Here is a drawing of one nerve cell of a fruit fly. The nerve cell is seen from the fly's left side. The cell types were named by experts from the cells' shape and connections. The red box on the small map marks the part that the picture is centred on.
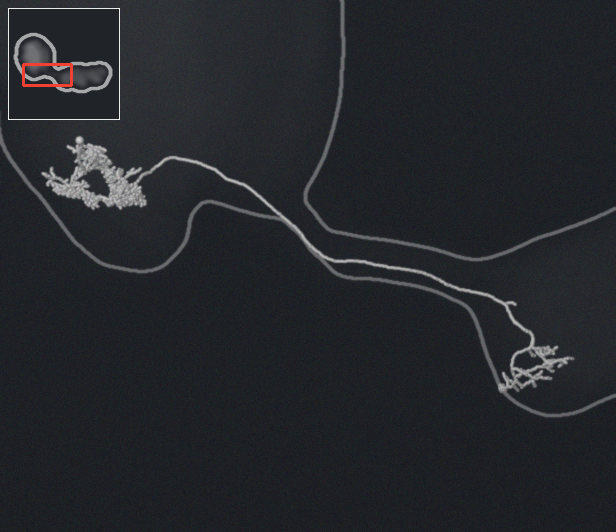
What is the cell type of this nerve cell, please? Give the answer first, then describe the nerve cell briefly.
Its cell type is DNg48. Its broad class is descending neuron. The cell body can be seen at the upper left of the picture. In this view it is wider than it is tall.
